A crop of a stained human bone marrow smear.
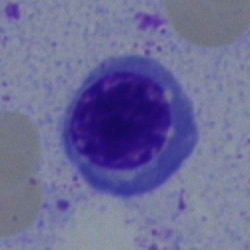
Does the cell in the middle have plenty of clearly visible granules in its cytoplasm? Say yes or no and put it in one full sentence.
No, its cytoplasm is free of any visible granules.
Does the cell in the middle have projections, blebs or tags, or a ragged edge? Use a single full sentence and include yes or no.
No, the cell's outline is smooth, without projections.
